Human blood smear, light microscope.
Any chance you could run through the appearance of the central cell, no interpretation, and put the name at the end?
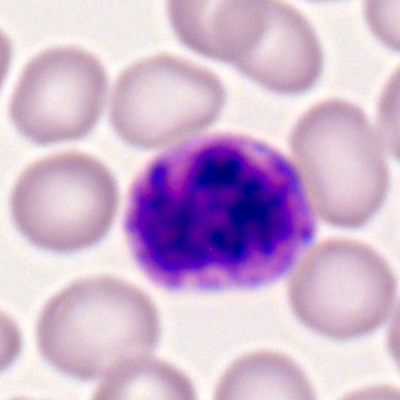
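Outline roughly round. Nucleus fills most of the cell. Cytoplasm pale pinkish-lilac, a thin rim widest along the lower edge. Cell: basophil.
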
